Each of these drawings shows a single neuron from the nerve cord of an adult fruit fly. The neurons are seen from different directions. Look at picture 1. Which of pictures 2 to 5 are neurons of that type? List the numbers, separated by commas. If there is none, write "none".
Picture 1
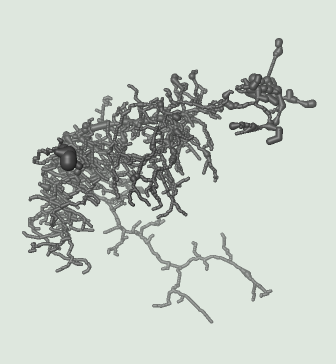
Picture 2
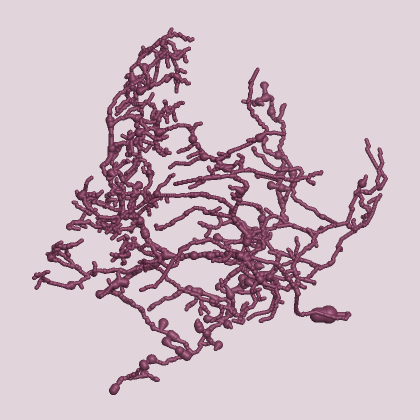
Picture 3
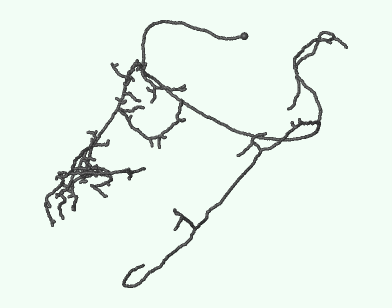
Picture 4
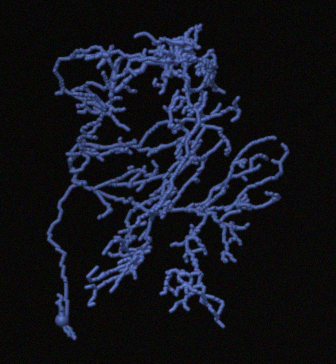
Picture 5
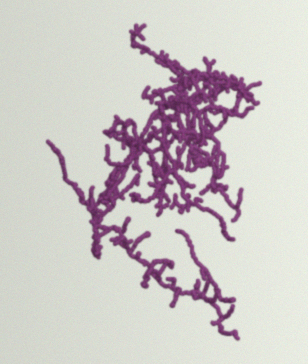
2, 4, 5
